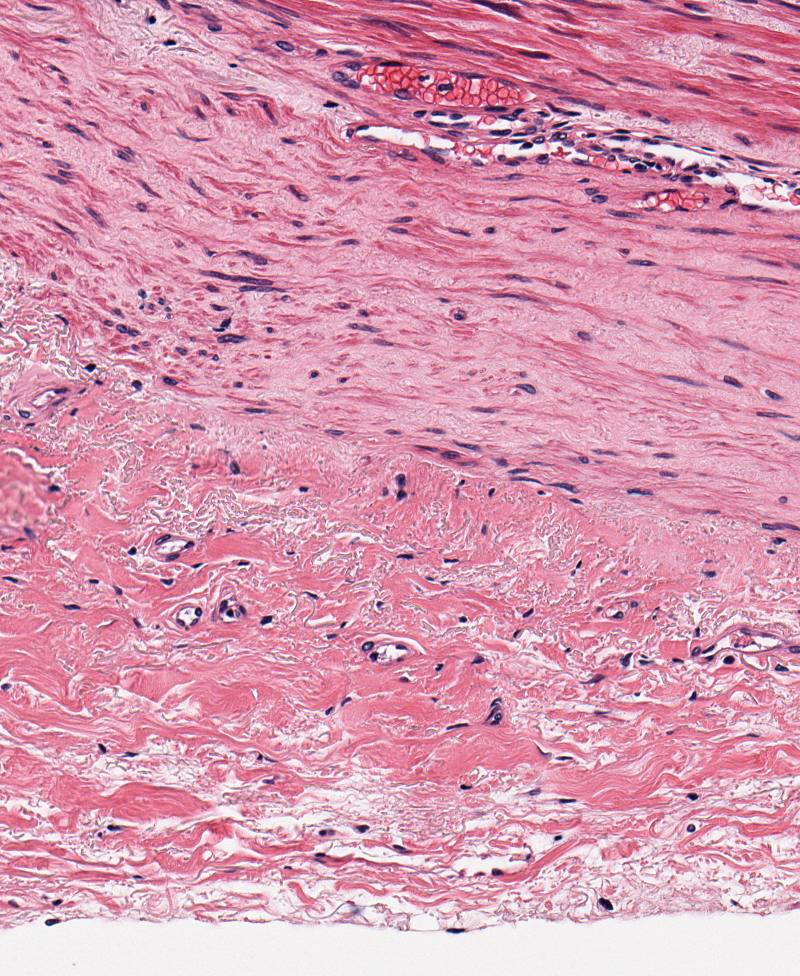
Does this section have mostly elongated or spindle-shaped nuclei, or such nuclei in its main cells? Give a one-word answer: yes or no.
Yes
